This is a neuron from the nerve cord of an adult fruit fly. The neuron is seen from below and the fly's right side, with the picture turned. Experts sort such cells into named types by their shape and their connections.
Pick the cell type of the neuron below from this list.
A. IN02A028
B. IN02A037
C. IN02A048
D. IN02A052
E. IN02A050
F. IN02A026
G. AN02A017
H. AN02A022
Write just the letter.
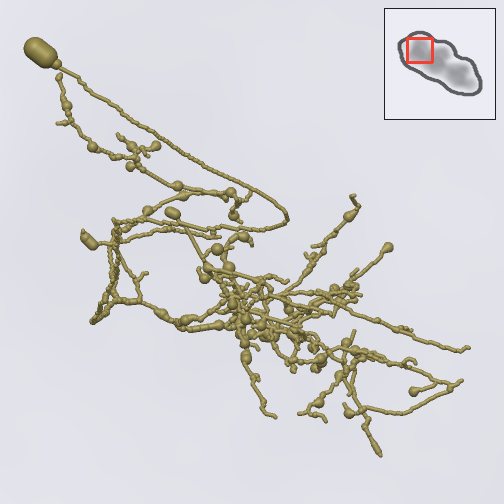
E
